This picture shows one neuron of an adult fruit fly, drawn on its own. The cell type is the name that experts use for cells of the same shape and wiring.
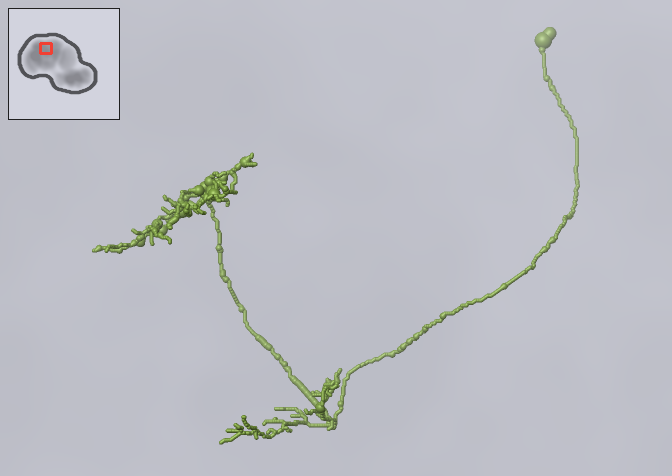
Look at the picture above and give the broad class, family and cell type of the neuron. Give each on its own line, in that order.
central-brain intrinsic neuron
class CX
vDeltaC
